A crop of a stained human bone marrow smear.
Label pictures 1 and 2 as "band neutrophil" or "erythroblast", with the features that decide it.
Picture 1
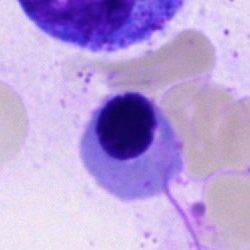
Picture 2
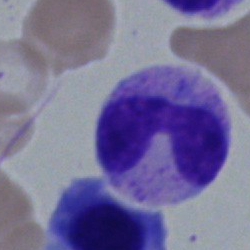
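The erythroblast is in picture 1 and the band neutrophil in picture 2. Both cells have smooth, rounded outlines, and neither nucleus shows nucleoli. In the erythroblast the nucleus lies off-centre, toward the top of the cell, and the cytoplasm contains no granules. Red cells are in contact with its right side. In the band neutrophil the nucleus is deeply notched from below, which gives it a horseshoe shape.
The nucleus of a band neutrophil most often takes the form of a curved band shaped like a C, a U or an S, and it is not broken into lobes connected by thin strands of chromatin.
Its chromatin is dark purple and somewhat clumped.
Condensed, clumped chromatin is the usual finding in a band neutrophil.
The cytoplasm of this cell is pale lilac and free of vacuoles.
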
